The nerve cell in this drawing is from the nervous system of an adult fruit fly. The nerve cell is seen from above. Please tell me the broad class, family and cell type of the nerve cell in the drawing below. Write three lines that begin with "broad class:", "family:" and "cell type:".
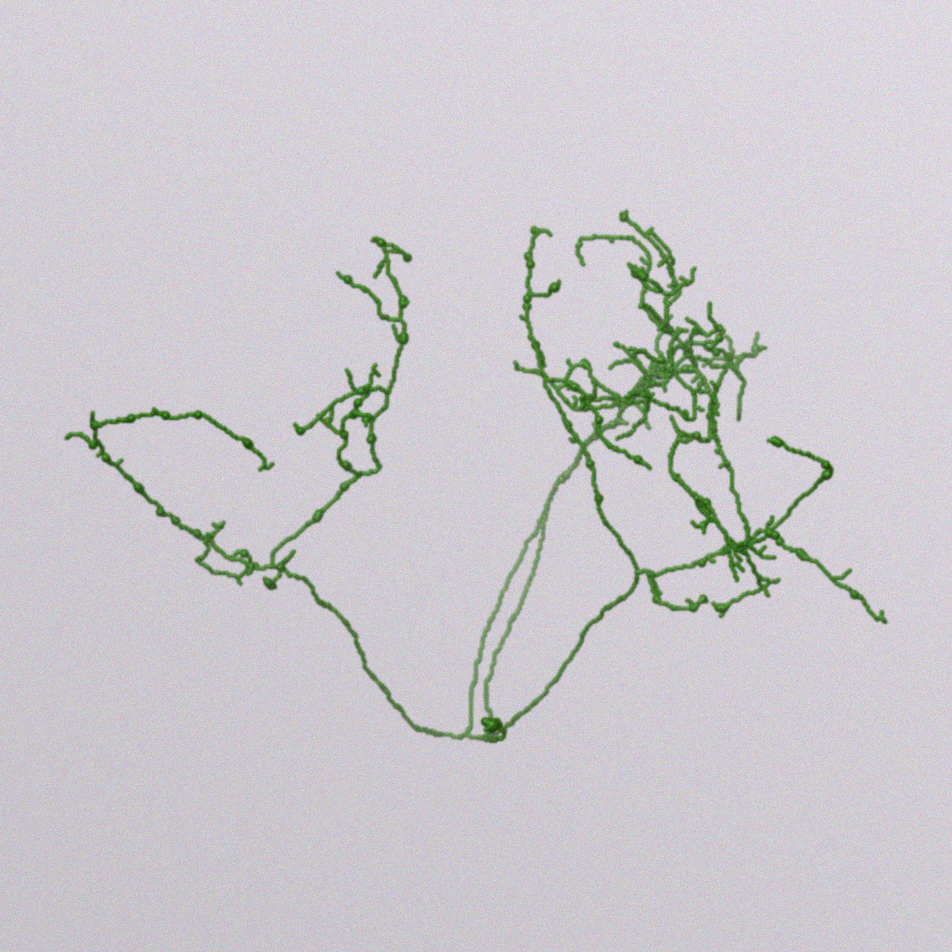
broad class: central-brain intrinsic neuron
family: hemilineage DM1_antero_dorsal
cell type: CB2706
